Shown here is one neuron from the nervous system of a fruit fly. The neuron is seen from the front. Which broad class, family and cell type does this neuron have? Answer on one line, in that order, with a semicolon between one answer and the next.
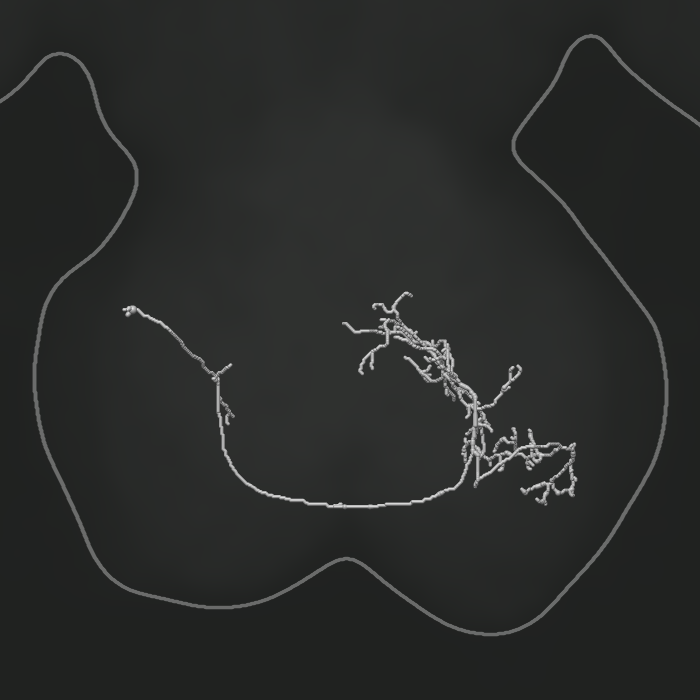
nerve-cord intrinsic neuron; hemilineage 01A; IN01A076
